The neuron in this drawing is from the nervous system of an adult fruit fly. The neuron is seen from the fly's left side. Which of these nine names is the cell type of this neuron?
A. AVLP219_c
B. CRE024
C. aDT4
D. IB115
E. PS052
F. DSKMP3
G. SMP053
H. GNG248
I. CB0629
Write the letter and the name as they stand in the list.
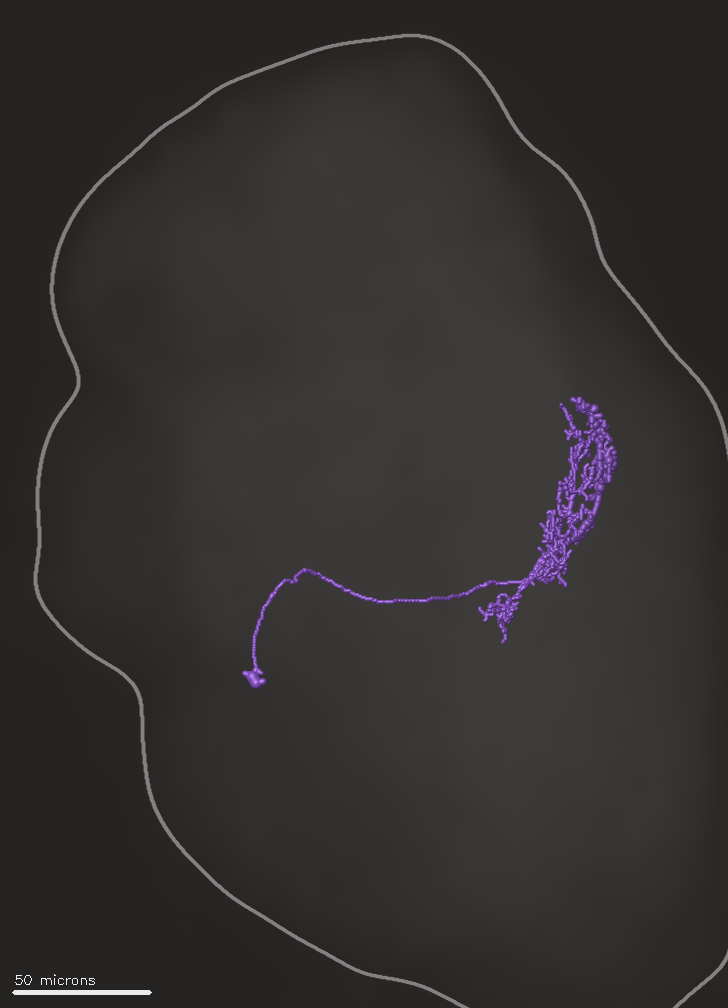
E. PS052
